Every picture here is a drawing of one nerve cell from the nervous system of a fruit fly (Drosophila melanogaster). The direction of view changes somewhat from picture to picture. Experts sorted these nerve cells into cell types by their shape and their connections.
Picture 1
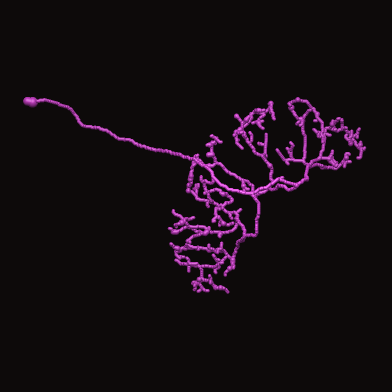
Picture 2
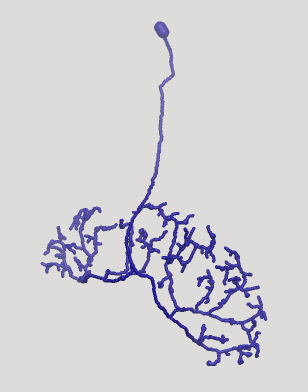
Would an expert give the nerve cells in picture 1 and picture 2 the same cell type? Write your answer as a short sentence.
They are of different cell types.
